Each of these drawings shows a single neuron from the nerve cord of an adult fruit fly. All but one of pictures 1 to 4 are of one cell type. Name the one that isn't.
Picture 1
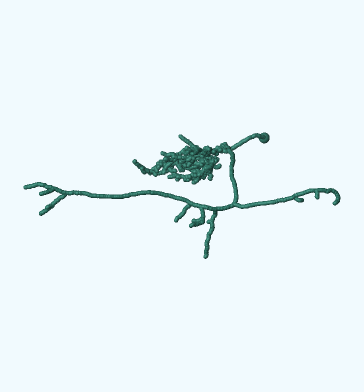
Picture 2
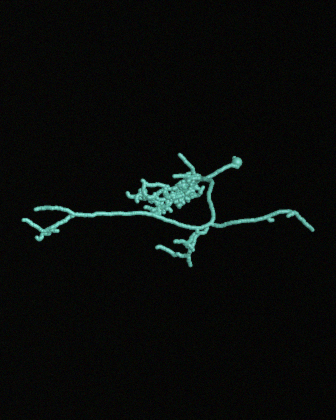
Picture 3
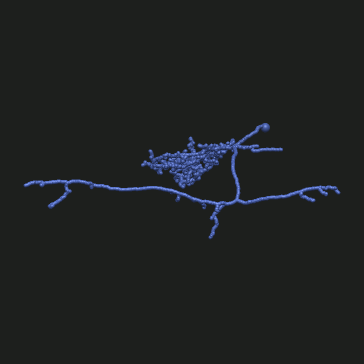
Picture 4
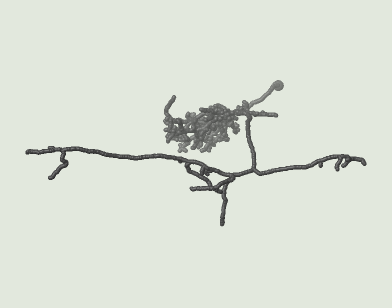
2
